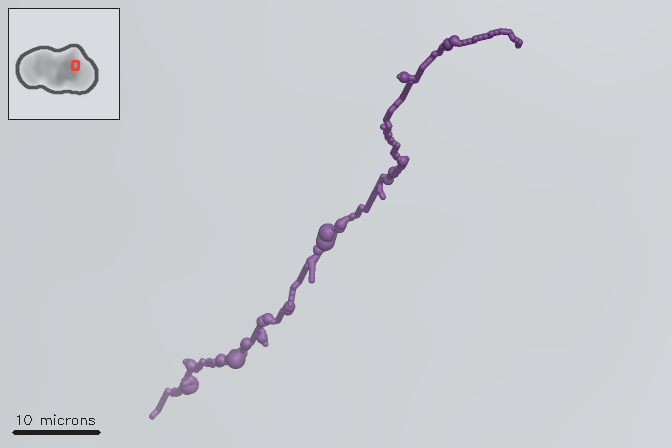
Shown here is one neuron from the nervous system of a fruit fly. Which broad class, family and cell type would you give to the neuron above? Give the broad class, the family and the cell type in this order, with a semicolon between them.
sensory neuron entering the nerve cord; class mechanosensory proprioceptive; SNpp43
